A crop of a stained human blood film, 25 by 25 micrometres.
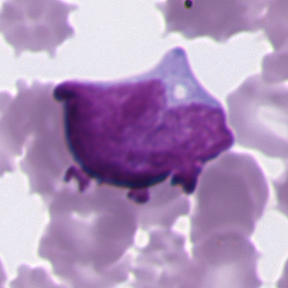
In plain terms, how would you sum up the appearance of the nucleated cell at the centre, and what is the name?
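The nucleus fills most of the cell, and its chromatin stains deep purple throughout. At the upper right, the cytoplasm draws out into a pointed corner and holds a single small, round, clear vacuole. This cell is a myeloblast.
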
